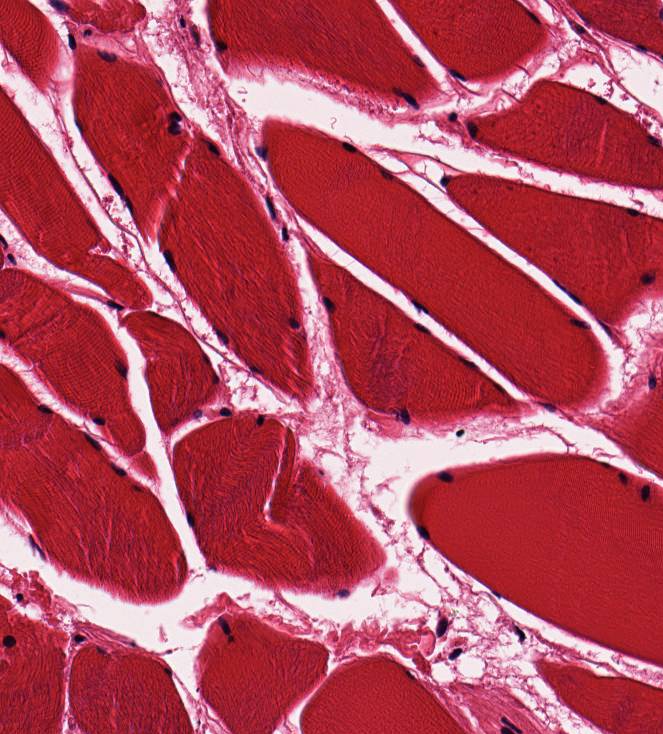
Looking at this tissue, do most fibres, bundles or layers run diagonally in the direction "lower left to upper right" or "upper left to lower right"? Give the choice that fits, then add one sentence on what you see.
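Upper left to lower right. Most fibres are cut obliquely and run diagonally from upper left toward lower right.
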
